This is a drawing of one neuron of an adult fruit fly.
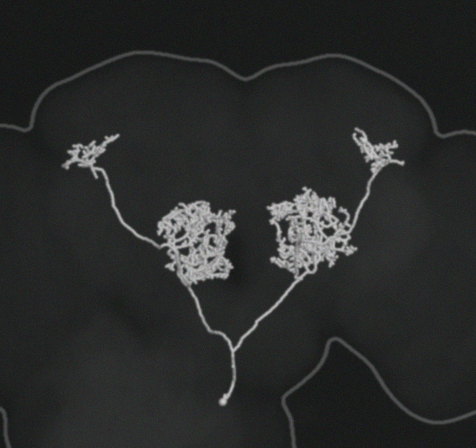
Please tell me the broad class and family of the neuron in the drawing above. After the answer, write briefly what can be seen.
It is a central-brain intrinsic neuron. The name of its family is class ALPN. The cell body is at the bottom of the picture. Dozens of branch ends can be seen.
